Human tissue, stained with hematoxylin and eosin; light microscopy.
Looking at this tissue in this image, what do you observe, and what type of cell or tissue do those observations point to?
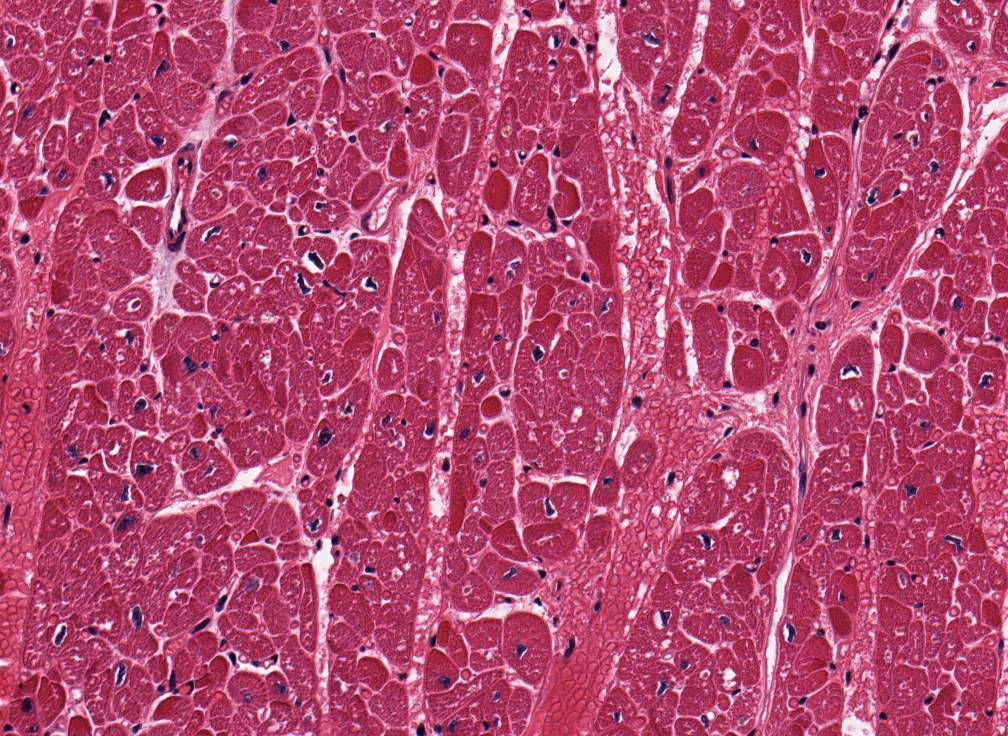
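Notice the muscle fibres, cut mostly in cross section throughout. Their profiles are irregular polygons of varied size, not uniform circles. Fibre nuclei usually sit singly near the centre. Small dark, often elongated nuclei lie between fibres. This is left ventricle of the heart.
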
